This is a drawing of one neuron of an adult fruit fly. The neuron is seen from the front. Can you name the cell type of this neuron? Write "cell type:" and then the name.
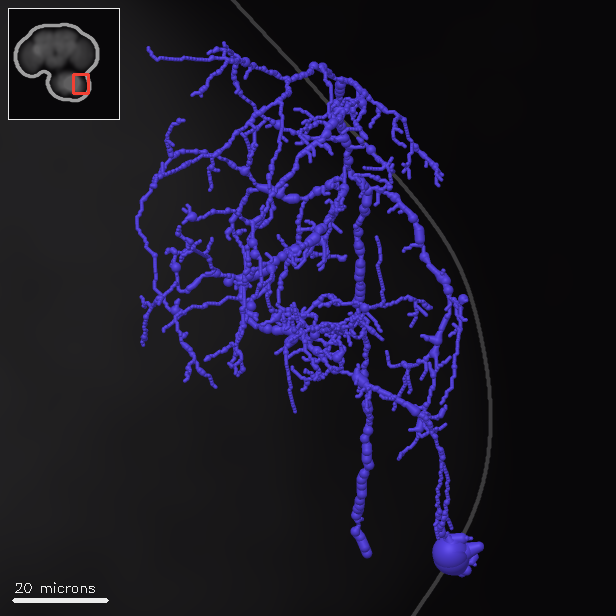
cell type: MNhl29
